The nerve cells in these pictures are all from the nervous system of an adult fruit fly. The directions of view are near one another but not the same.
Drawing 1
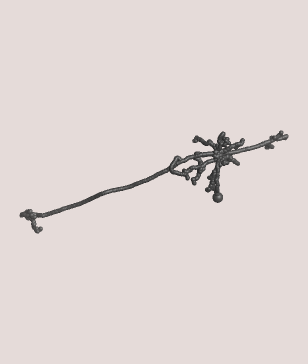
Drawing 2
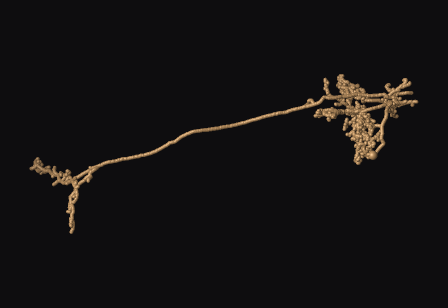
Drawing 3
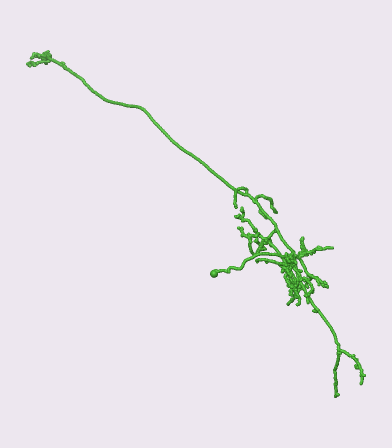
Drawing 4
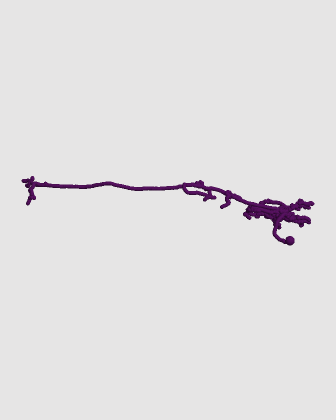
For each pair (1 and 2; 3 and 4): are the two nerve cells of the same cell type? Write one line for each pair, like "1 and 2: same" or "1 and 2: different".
1 and 2: different
3 and 4: same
